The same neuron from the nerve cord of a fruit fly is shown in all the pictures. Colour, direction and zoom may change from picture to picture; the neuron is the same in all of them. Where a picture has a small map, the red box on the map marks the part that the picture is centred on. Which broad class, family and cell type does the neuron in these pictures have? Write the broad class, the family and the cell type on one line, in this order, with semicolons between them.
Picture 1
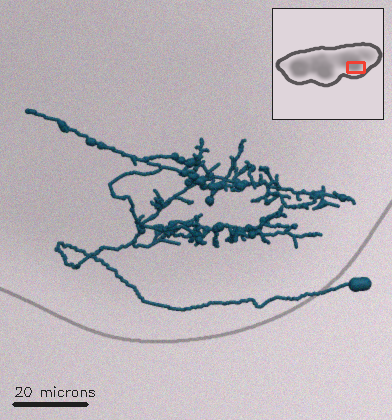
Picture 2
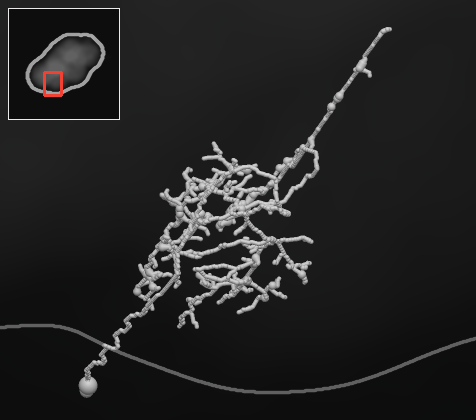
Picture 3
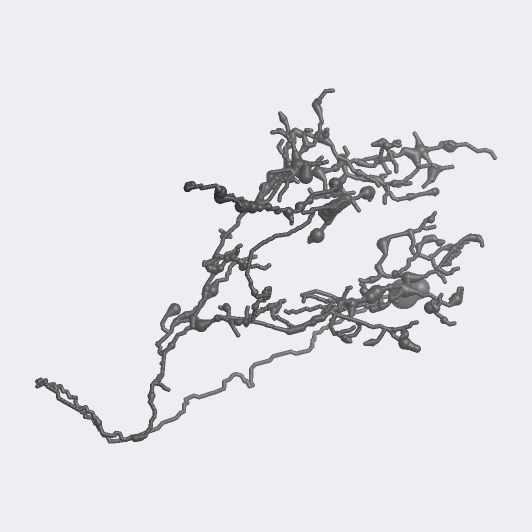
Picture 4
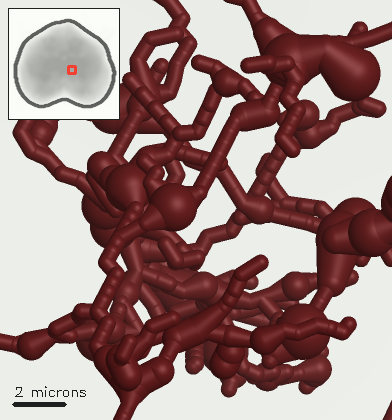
nerve-cord intrinsic neuron; hemilineage 14A; IN14A108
